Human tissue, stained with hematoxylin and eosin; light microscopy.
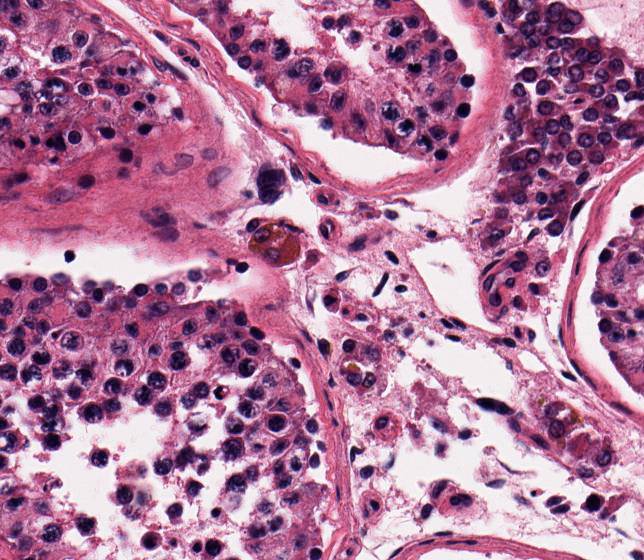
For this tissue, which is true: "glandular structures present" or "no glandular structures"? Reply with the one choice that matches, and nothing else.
Glandular structures present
